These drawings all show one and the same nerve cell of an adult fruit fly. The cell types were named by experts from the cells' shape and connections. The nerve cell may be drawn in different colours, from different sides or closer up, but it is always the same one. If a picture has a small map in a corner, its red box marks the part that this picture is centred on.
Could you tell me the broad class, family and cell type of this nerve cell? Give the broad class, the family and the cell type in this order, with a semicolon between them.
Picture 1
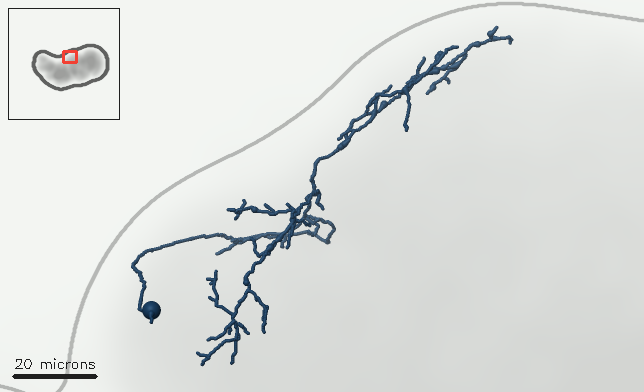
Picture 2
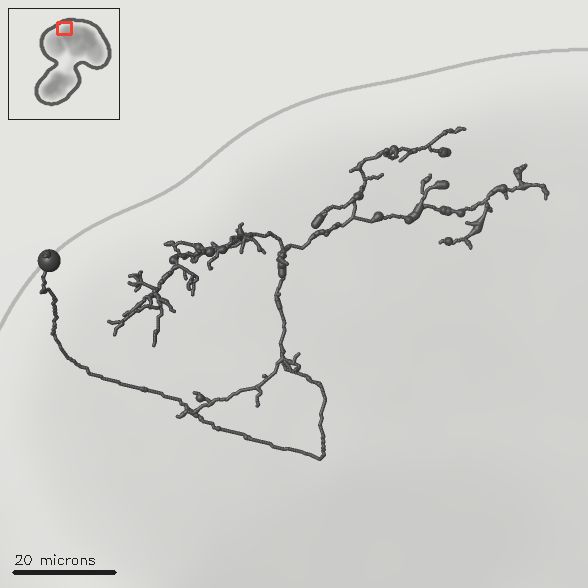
central-brain intrinsic neuron; hemilineage LHp2; CB2208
